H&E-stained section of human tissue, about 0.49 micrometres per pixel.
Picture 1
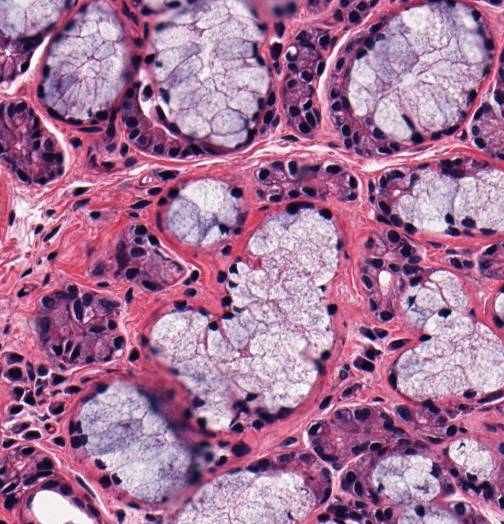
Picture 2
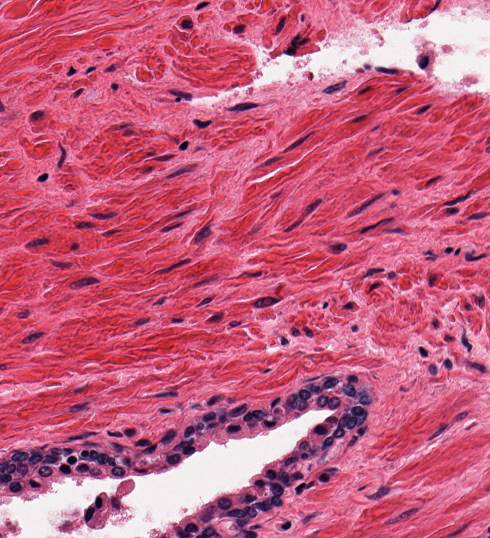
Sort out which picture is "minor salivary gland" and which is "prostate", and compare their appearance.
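Picture 1, minor salivary gland. Picture 2, prostate. Minor salivary gland: most units of mucous cells, pale, finely bubbly grey-violet cytoplasm filling nearly the whole unit. Mucous cell nuclei small, dark, flattened against the outer edge of each unit. Small groups of cells with darker purple granular cytoplasm and round nuclei between and beside the pale mucous units, as at left edge and lower centre. Pink strands between units with scattered elongated dark nuclei. Prostate: mostly muscle, single gland profile along the lower edge. Smooth muscle in interlacing bundles running in different directions; cytoplasm strongly eosinophilic, bright pink-red; nuclei elongated, cigar-shaped.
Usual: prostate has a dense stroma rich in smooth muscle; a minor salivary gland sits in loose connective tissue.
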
